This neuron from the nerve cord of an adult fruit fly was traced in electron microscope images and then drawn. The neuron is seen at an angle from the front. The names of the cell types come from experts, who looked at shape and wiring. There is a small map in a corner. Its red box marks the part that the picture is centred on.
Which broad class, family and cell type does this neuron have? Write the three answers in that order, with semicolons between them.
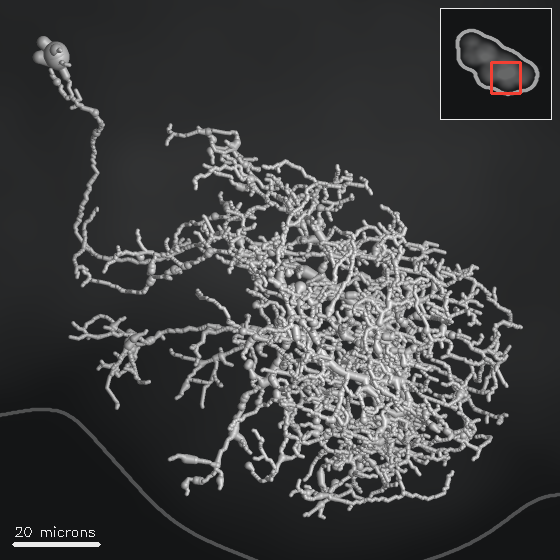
nerve-cord intrinsic neuron; hemilineage 21A; IN21A006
